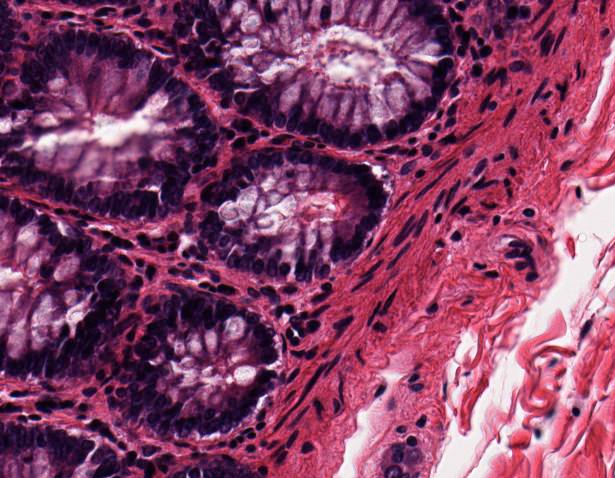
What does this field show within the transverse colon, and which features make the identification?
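You're looking at colonic mucosa. Rounded glands cut across fill the left two-thirds, each lined by a single layer of tall columnar cells set radially around a small central lumen, with many pale, mucin-filled goblet cells.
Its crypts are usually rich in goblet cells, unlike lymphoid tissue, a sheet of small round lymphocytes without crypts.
The narrow stroma between them holds many small, round, dark nuclei. To the right are a fibrous band and loose tissue.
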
